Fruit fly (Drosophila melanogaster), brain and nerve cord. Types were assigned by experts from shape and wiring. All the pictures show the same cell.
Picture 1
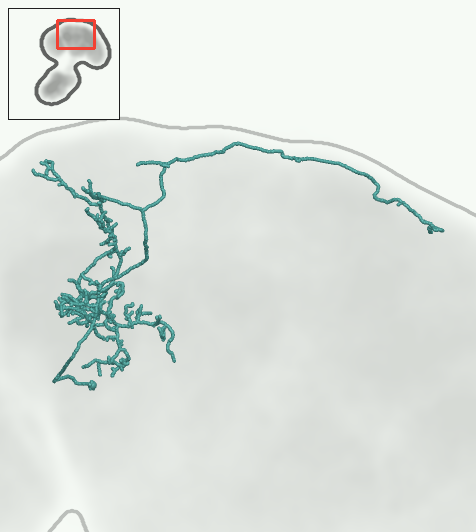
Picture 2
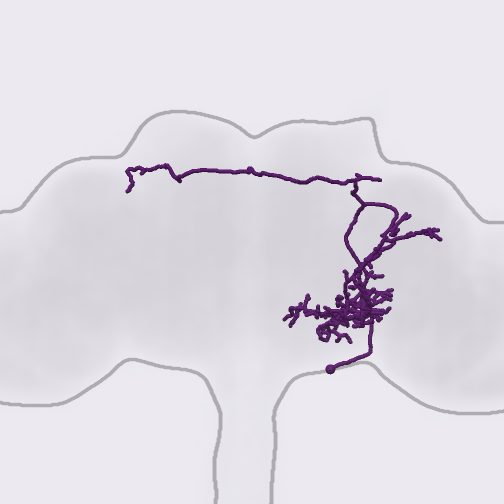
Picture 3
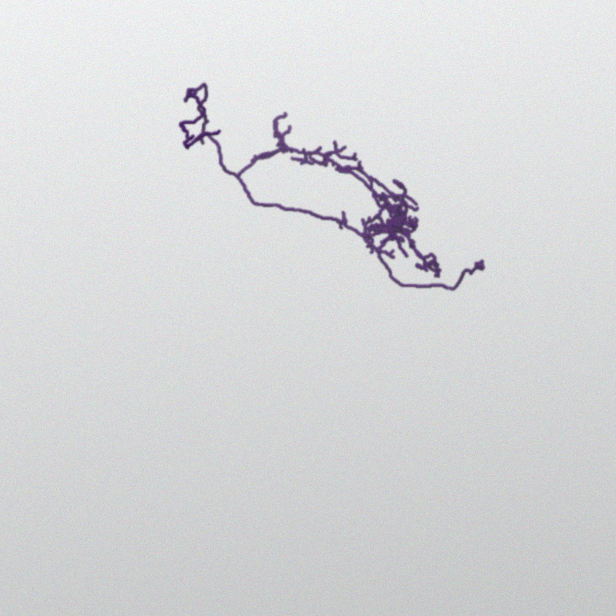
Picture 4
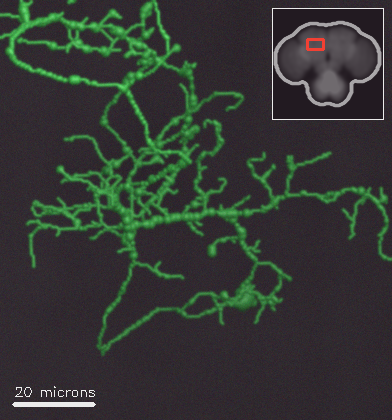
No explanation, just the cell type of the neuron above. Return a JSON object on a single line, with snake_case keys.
{"cell_type": "CL258"}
